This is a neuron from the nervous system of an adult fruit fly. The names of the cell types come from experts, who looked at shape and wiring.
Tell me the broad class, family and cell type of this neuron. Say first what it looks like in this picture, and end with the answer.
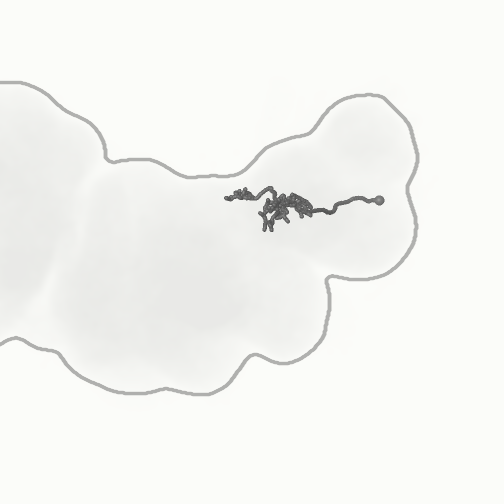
The cell body can be seen on the right of the picture. In this view it is more than twice as wide as it is tall. Its broad class is nerve-cord intrinsic neuron. The family is hemilineage 06A. It is of cell type IN06A108.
